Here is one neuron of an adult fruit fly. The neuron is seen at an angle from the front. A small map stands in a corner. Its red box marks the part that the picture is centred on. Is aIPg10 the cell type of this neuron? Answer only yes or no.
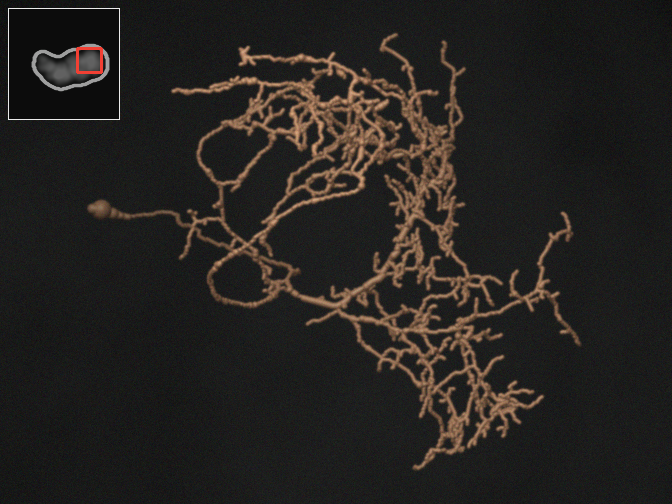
yes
